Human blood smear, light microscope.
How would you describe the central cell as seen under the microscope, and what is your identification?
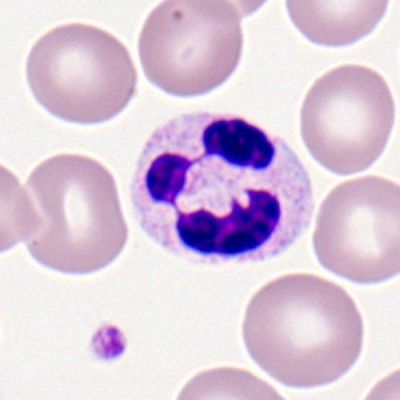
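Several separate lobes make up the nucleus, curving around a pale central patch of cytoplasm. The cytoplasm is plentiful and pale pink, with fine lilac granules scattered evenly throughout. Answer: segmented neutrophil.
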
